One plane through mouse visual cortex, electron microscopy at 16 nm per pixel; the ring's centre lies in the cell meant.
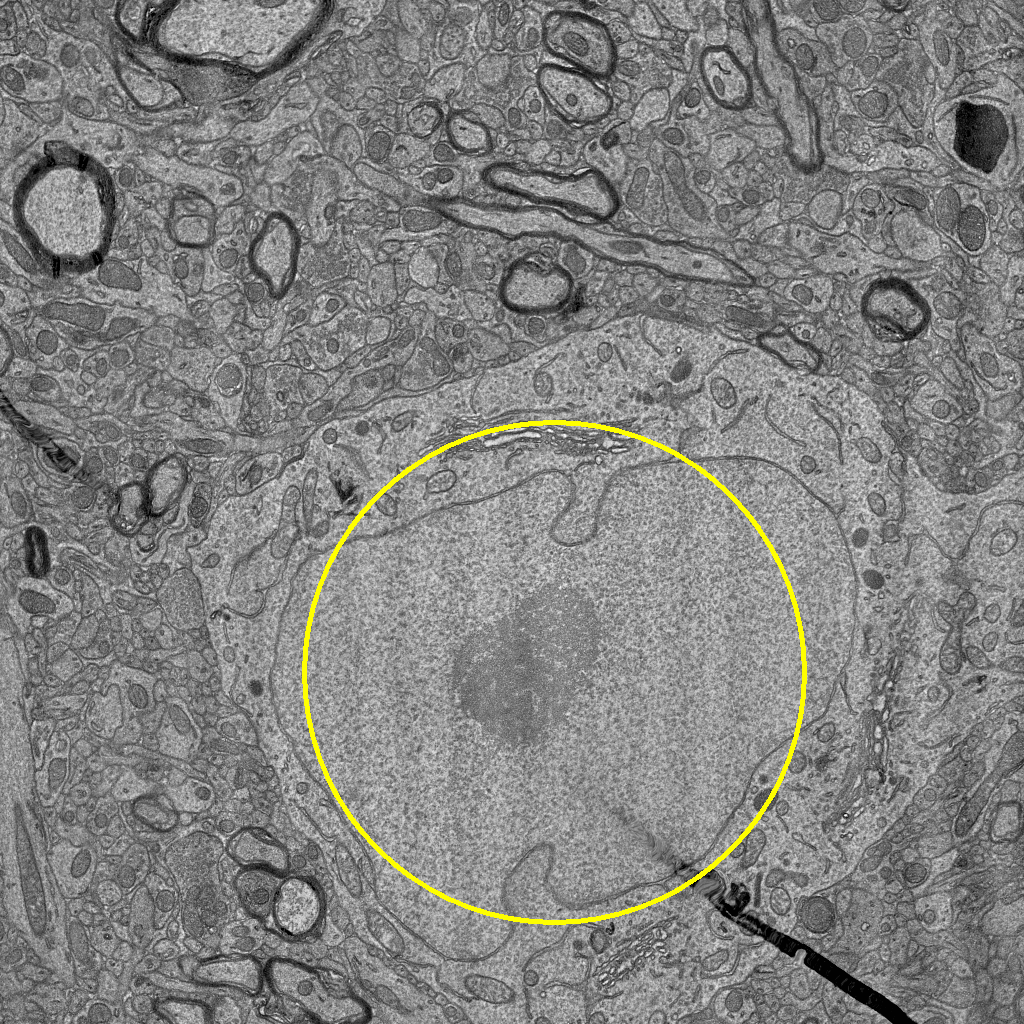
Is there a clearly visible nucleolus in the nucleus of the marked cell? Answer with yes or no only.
Yes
